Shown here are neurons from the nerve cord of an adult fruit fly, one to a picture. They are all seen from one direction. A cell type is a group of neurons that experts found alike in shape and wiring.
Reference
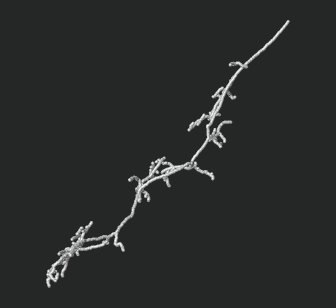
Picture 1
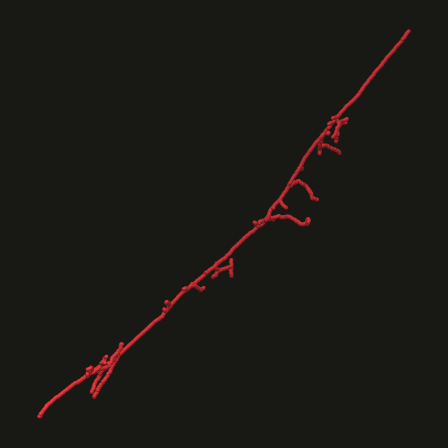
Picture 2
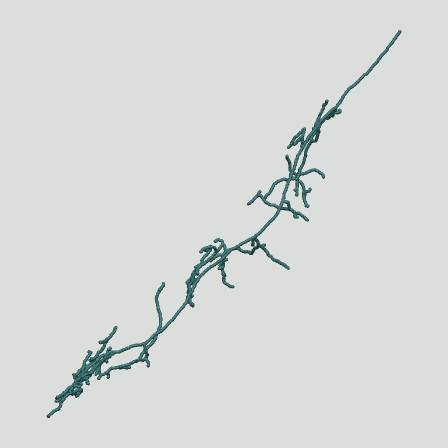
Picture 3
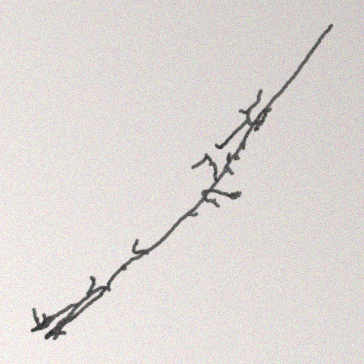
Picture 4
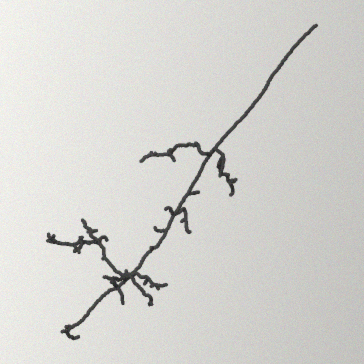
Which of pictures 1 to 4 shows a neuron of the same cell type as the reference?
2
